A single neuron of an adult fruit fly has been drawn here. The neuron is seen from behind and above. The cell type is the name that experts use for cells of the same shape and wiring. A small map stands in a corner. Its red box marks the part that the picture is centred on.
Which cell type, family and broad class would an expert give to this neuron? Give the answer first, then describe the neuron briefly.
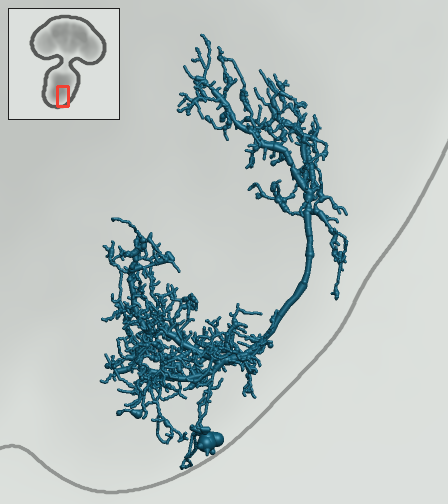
It is of cell type IN13A012. The family is hemilineage 13A. Its broad class is nerve-cord intrinsic neuron. The picture shows more than a hundred branch ends. In this view it is taller than it is wide.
